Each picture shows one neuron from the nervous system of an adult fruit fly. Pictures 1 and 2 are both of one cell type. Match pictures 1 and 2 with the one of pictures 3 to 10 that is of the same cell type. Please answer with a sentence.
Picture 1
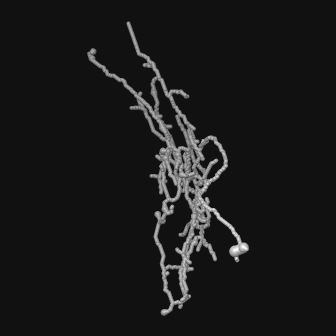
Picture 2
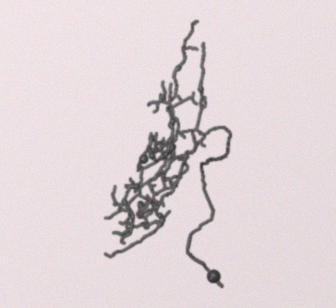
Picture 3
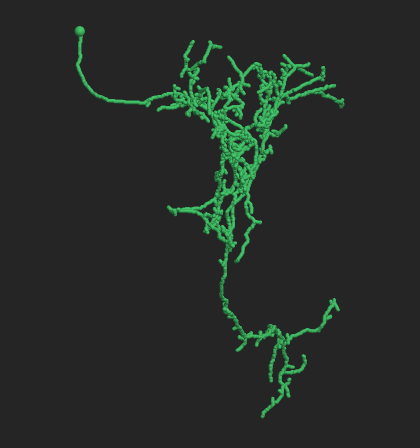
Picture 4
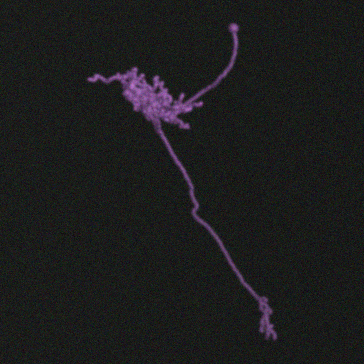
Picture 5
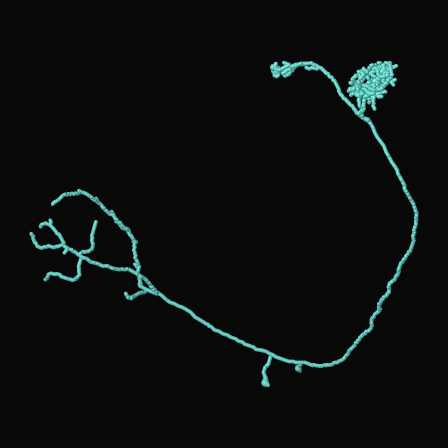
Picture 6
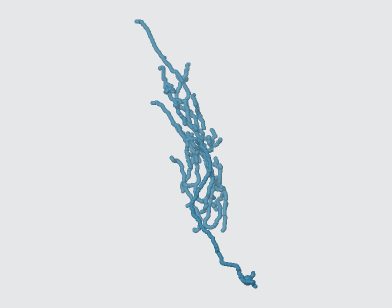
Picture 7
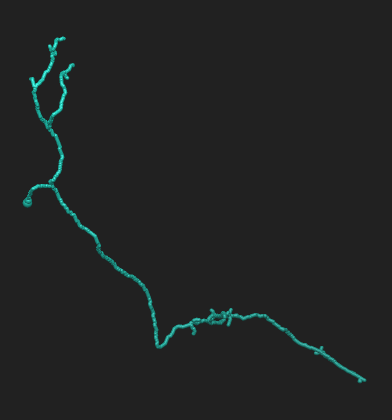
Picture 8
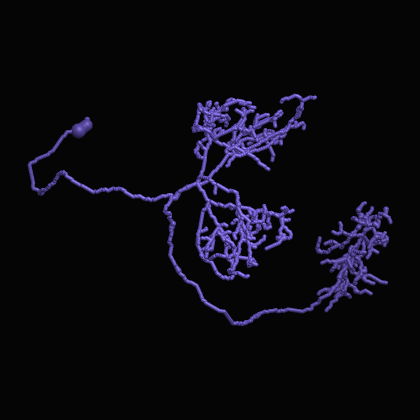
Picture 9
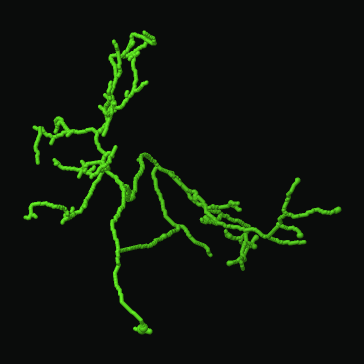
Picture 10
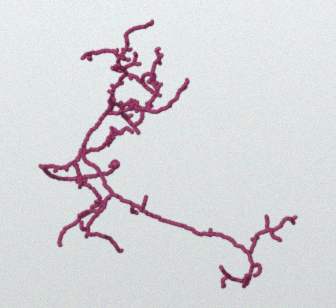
Picture 6 is of the same cell type.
